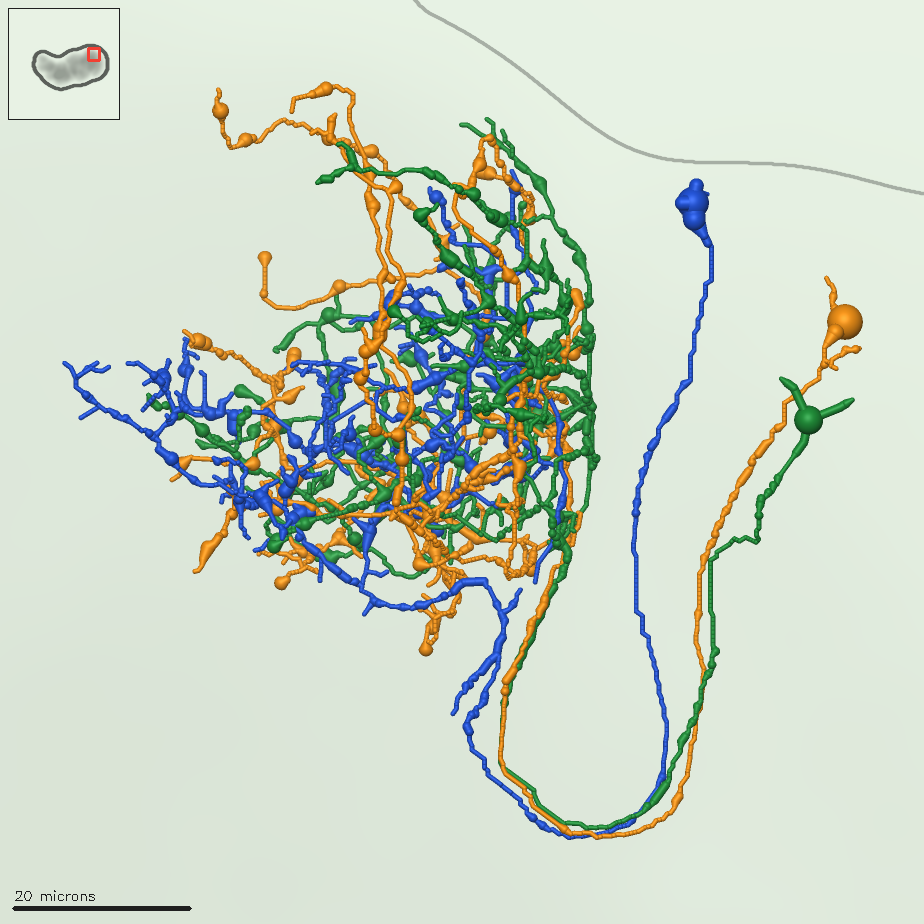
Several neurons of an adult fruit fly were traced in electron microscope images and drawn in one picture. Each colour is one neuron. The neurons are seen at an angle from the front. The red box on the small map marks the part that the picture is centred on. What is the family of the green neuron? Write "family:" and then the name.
family: hemilineage LHl4_dorsal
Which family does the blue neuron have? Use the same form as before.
family: hemilineage LHl1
